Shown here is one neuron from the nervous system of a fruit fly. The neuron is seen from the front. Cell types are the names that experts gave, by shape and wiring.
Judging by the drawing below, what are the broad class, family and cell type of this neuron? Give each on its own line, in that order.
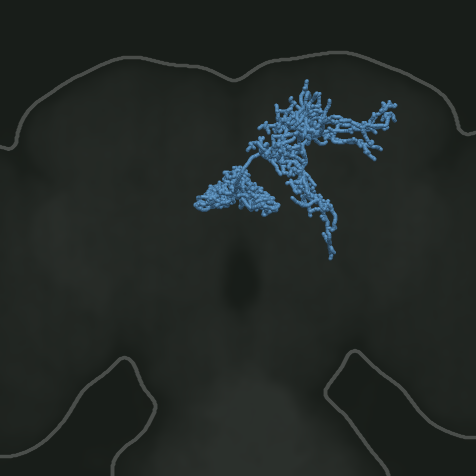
central-brain intrinsic neuron
hemilineage DM4_dorsal
FB1G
